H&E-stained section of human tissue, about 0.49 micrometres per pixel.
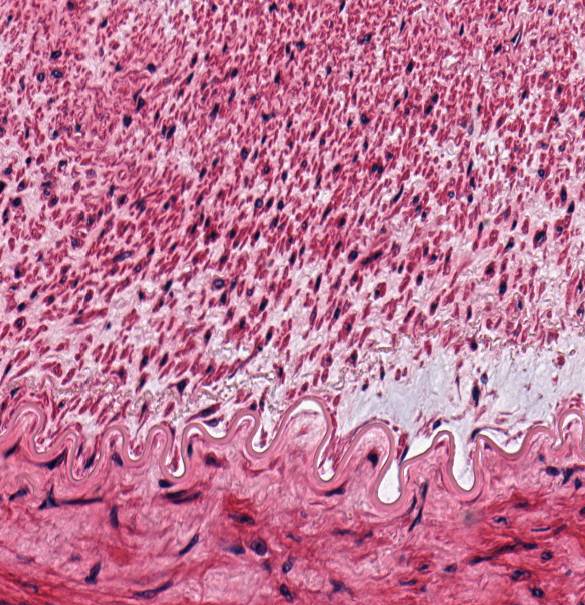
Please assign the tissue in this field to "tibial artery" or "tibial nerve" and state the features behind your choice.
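Tibial artery. The field's upper two-thirds is a densely cellular layer of closely packed spindle-shaped cells with elongated, dark nuclei and pink cytoplasm.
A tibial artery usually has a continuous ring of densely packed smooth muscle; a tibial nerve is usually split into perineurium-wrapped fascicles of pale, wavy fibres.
A wavy band parts it from a less cellular pink fibrous layer below.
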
